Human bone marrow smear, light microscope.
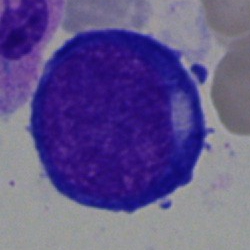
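Proerythroblast: the central cell in this stained bone marrow smear, round in outline. To the right of the nucleus, the cytoplasm holds a pale clear zone. No granules are seen in the cytoplasm. Small blue blebs stand out from the cell surface, most clearly at the upper right.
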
